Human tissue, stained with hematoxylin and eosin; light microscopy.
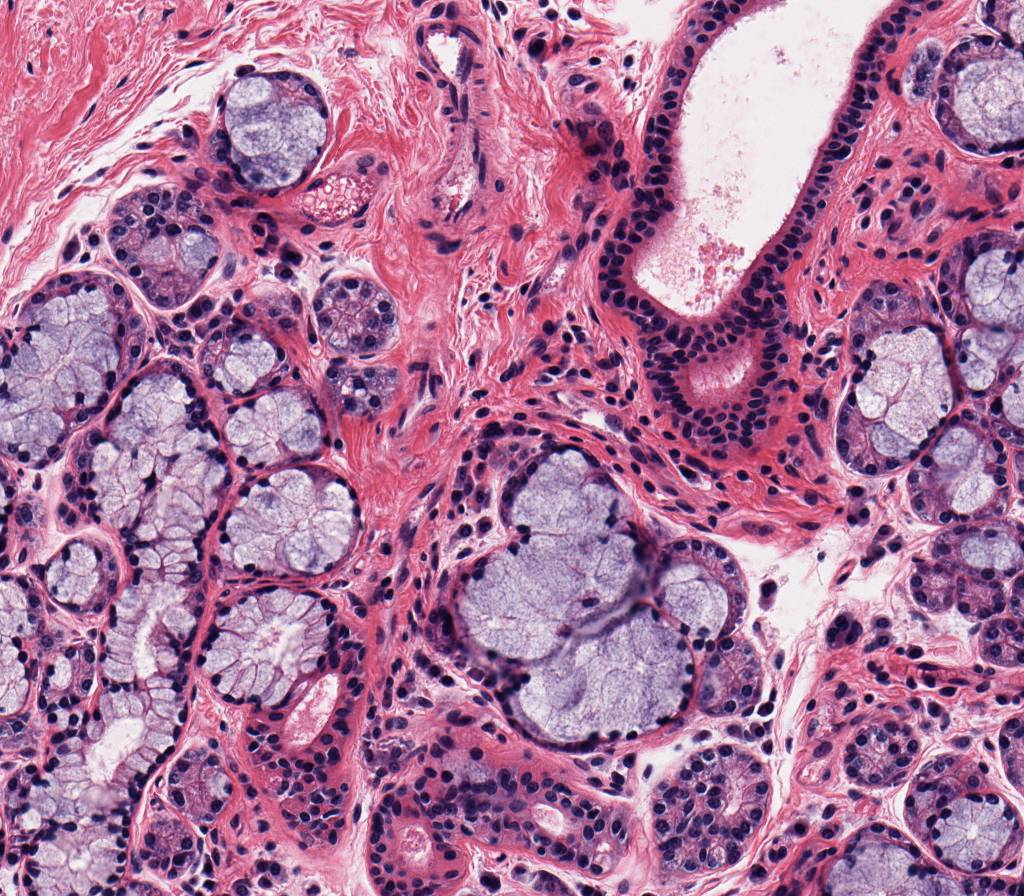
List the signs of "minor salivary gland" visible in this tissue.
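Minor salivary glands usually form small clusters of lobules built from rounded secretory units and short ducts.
In this minor salivary gland, rounded glandular acini fill most of the field, which fits that usual arrangement.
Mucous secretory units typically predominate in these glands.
Mucous cells are present, with flattened nuclei pressed against the base of each cell.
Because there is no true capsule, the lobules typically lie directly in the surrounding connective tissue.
Dense pink collagenous stroma is present and is heaviest at the upper left corner. A large duct runs through the upper right, and its wide lumen holds a little pale pink granular material.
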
